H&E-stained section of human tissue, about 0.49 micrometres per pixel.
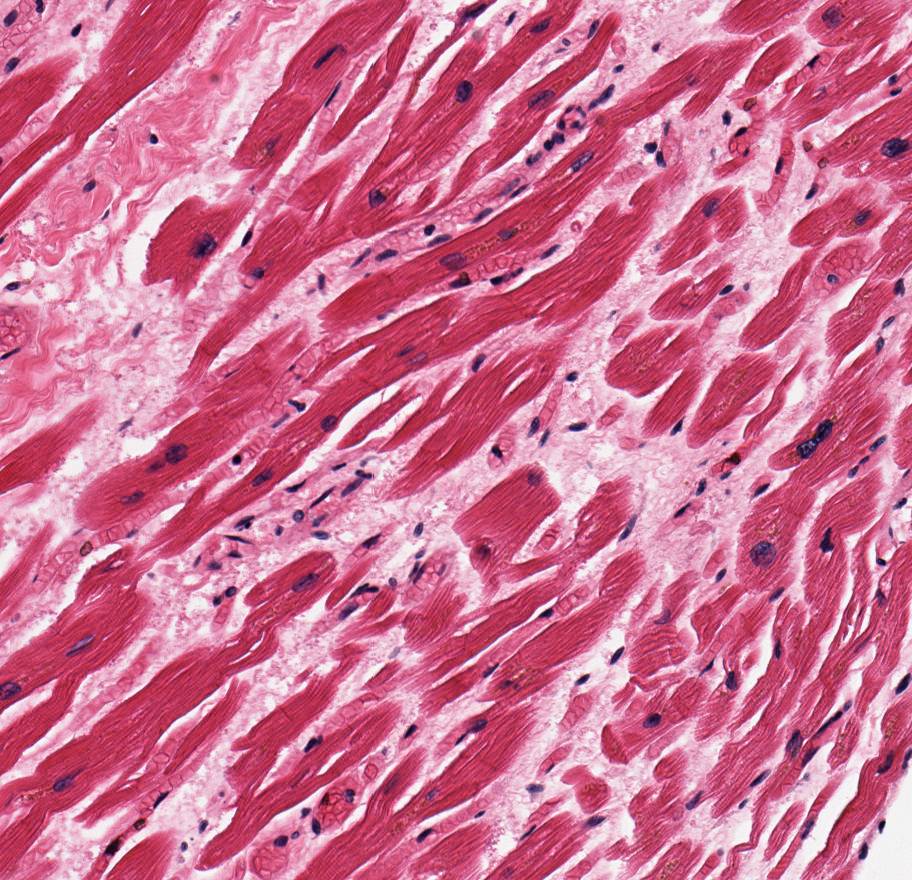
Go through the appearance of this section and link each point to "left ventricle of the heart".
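The section is of the left ventricle of the heart.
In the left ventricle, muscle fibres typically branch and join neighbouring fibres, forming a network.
Checked against that: the muscle cells are branching cardiomyocytes, finely cross-striated, with deep pink cytoplasm. Some cardiomyocyte nuclei, notably in fibres at left and right, are enlarged and dark. Also present: fine golden-brown granules in the cytoplasm of some fibres, near their nuclei. Finally, widened, pale pink, loose interstitial tissue with scattered small dark nuclei separates the fibres.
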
